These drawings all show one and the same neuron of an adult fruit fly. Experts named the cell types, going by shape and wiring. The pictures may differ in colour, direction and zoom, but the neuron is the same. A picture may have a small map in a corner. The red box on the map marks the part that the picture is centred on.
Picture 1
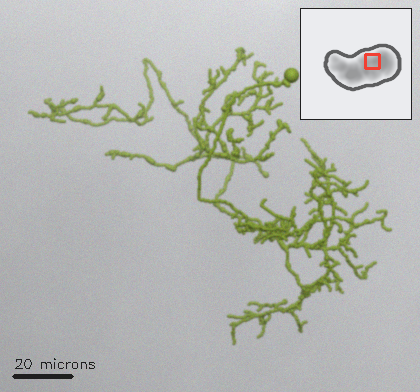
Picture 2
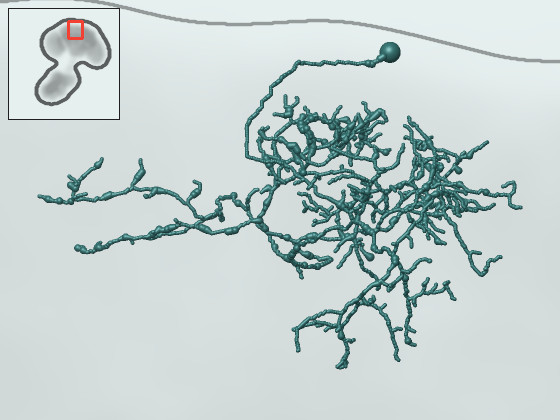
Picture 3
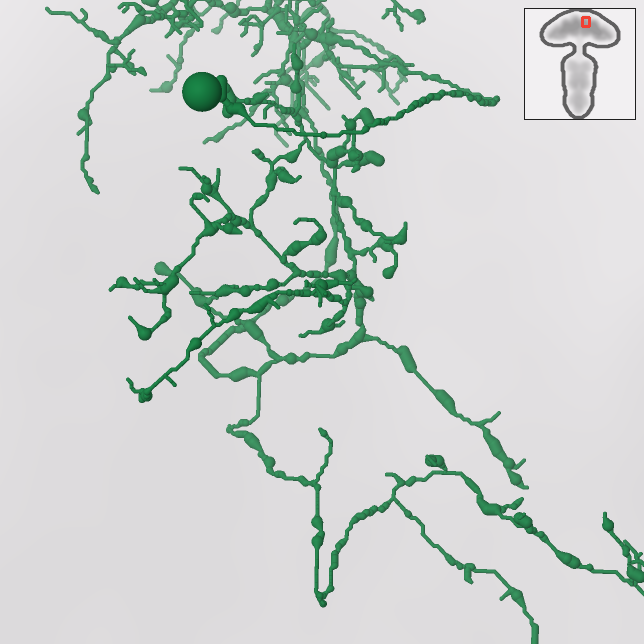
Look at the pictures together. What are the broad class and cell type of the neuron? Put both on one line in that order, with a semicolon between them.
central-brain intrinsic neuron; SMP075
